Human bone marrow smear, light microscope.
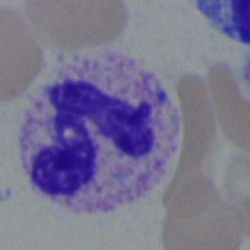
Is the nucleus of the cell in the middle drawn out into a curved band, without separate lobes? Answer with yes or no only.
Yes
